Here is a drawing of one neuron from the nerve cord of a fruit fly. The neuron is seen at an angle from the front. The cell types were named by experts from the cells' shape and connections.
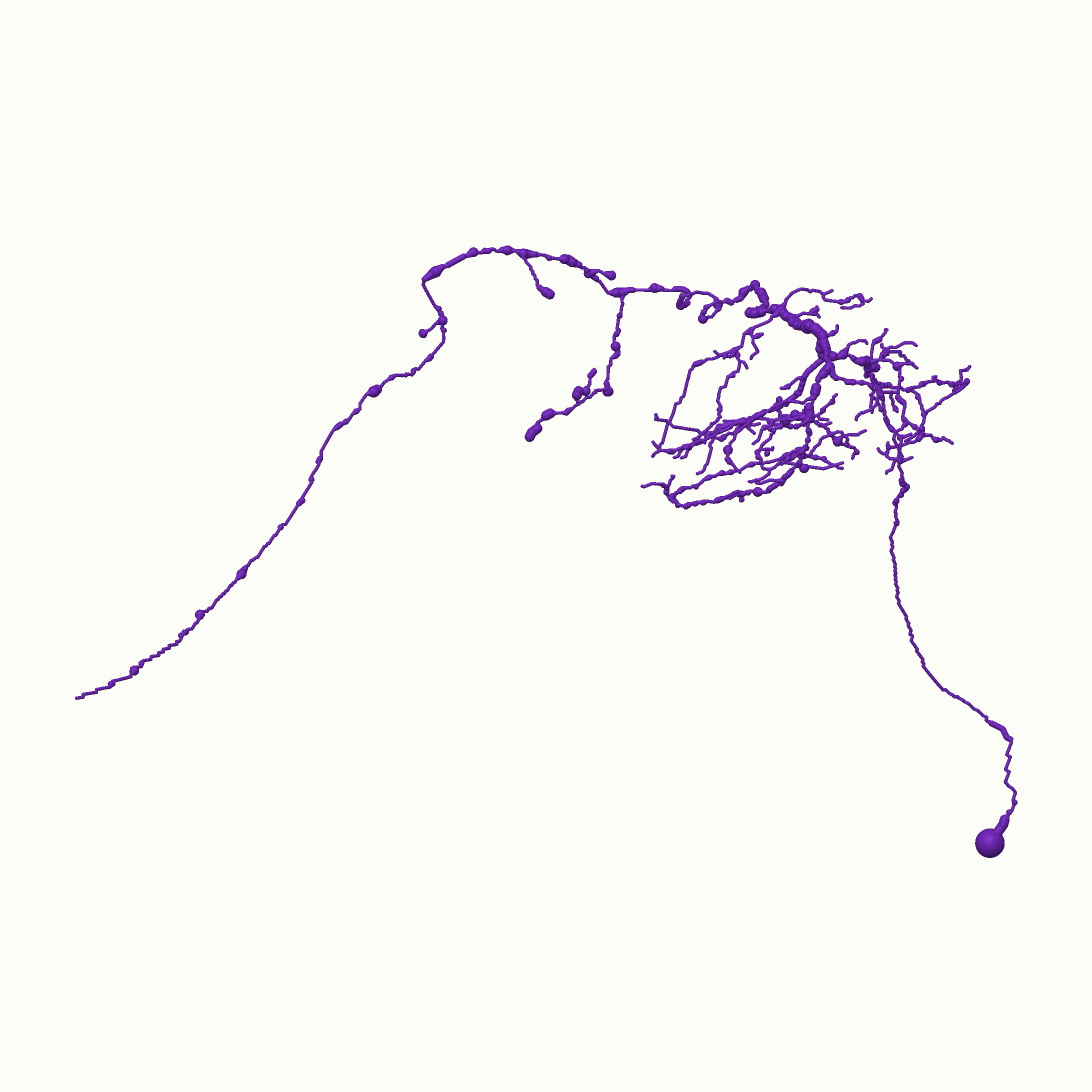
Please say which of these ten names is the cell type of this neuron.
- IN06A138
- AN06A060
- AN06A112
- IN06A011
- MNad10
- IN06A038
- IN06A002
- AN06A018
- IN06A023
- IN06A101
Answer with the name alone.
AN06A060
